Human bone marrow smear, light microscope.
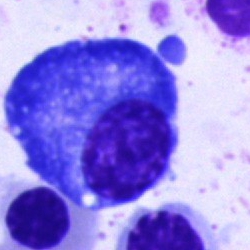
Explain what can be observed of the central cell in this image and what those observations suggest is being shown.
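The nucleus is eccentric, placed in the lower right part of the cell. Its chromatin is dark purple and coarsely clumped, with paler patches between the clumps. Many small pale spots speckle the cytoplasm away from the nucleus, and no purple or red granules are seen. The cell is a plasma cell.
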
